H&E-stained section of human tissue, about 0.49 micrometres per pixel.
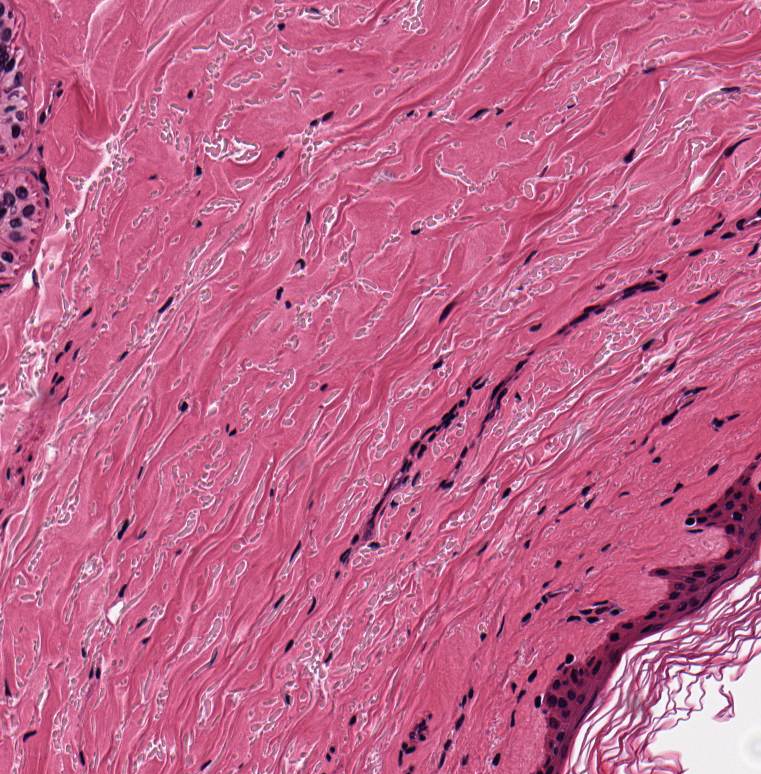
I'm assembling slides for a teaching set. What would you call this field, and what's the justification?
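Dermis is the tissue; a stratified squamous epithelium only a few cell layers thick sits at the lower right. Its scattered stromal nuclei are dark, slender and spindle-shaped.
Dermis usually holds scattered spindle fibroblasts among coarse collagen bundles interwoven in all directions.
Many small, irregular clear clefts lie between the collagen bundles throughout the stroma. No fat cells are present anywhere.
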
